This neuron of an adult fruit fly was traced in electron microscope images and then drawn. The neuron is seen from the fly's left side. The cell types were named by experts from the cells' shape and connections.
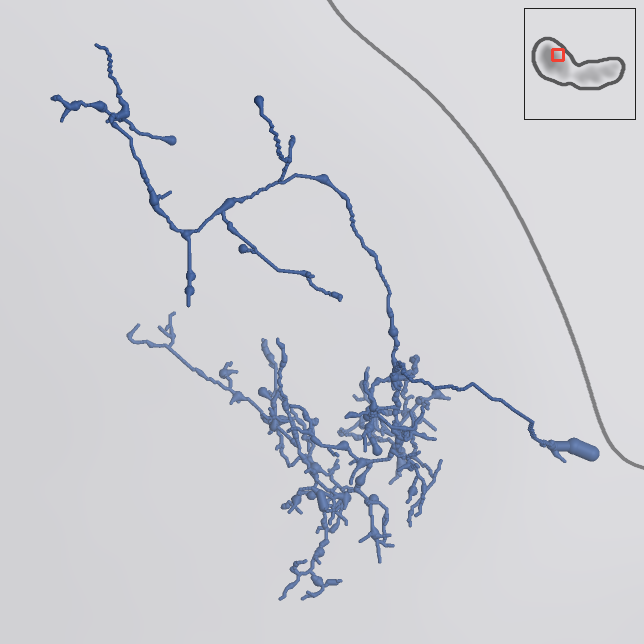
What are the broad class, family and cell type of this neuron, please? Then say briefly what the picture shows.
This is a central-brain intrinsic neuron. The family is hemilineage SLPp&v1_posterior. Its cell type is LHPV4g1. The picture shows dozens of branch ends. In this view it is about as wide as it is tall.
